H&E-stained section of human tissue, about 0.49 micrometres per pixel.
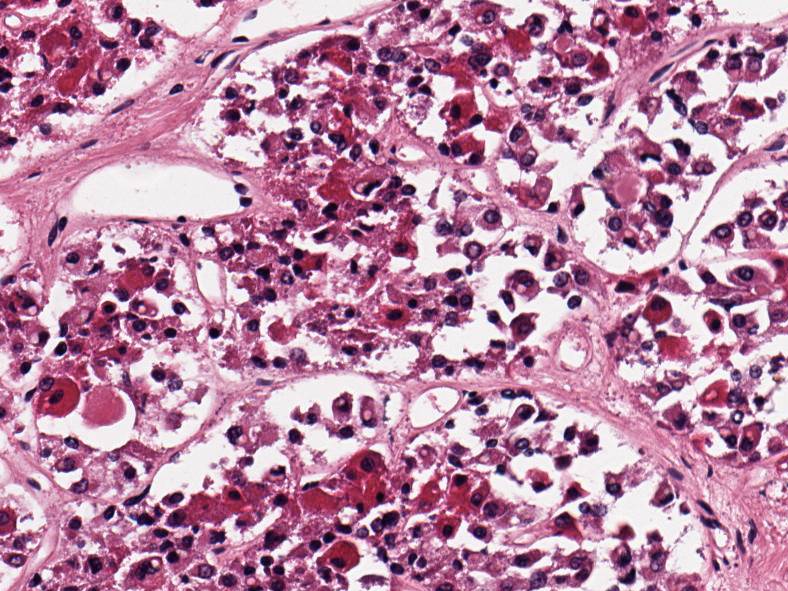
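Pituitary. Taking arrangement first, the cells lie in rounded nests throughout the field, separated by thin fibrous septa. Next, cytoplasm: within the nests some cells have dense deep red cytoplasm, others paler cytoplasm, finely granular to frothy. Then nuclei: most are round and darkly stained. Last, near the left edge in the lower half, a large round homogeneous pink globule lies beside a cell with deep red cytoplasm.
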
